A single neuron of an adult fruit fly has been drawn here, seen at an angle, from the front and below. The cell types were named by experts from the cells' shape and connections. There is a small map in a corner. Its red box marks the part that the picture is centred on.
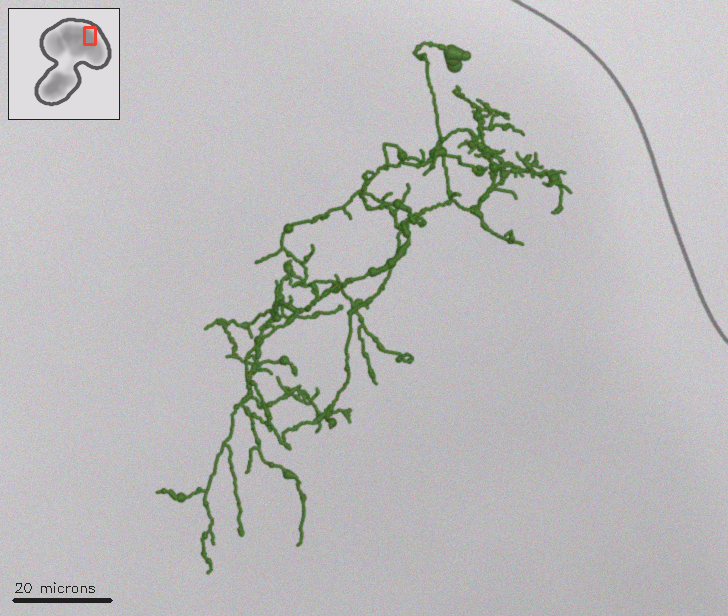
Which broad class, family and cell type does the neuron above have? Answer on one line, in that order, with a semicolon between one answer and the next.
central-brain intrinsic neuron; hemilineage SLPad1_anterior; SLP119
